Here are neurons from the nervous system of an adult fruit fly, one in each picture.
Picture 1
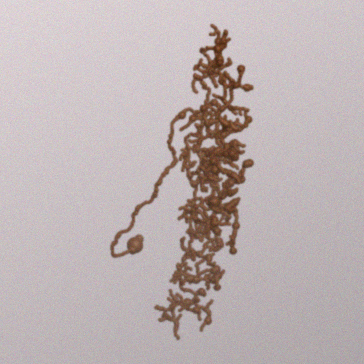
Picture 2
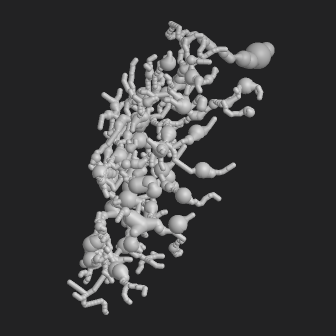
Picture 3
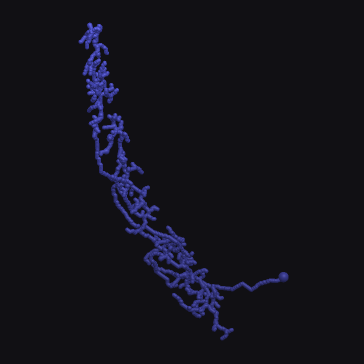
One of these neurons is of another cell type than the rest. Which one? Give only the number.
3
